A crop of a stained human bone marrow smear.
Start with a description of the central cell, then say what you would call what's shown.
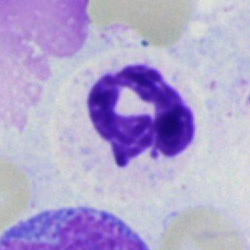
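Notice how the nucleus forms a thick band closed into a ring around a central clear hole. The chromatin is dense and dark purple, with coarse clumping. Fine, sparse lilac granules are scattered through the cytoplasm, and the outline is roughly round with a faint border. We call this a segmented neutrophil.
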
